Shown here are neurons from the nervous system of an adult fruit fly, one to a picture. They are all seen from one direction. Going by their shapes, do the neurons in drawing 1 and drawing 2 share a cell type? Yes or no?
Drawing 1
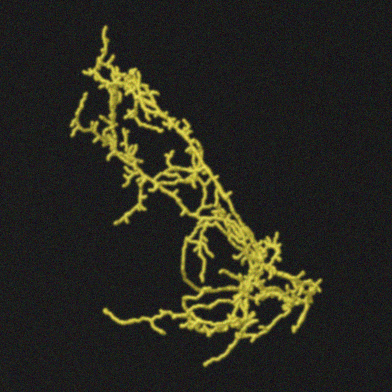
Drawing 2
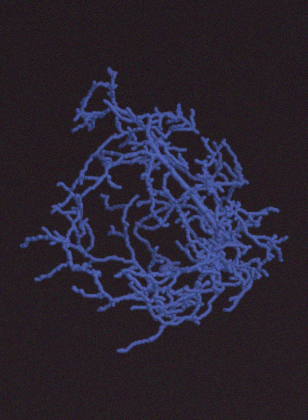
no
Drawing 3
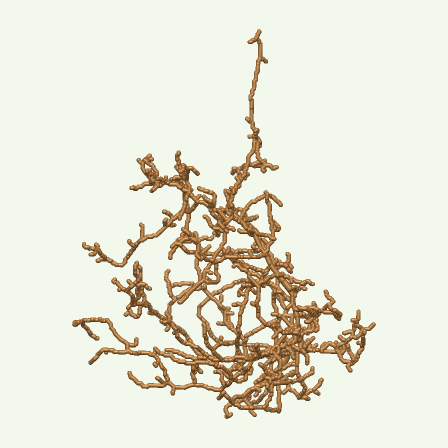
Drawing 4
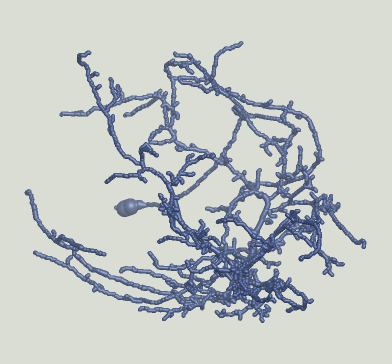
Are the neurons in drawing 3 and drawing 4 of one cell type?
no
